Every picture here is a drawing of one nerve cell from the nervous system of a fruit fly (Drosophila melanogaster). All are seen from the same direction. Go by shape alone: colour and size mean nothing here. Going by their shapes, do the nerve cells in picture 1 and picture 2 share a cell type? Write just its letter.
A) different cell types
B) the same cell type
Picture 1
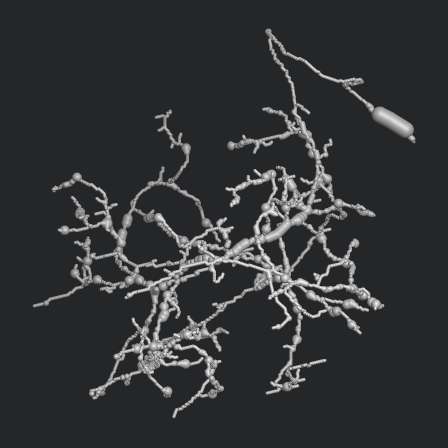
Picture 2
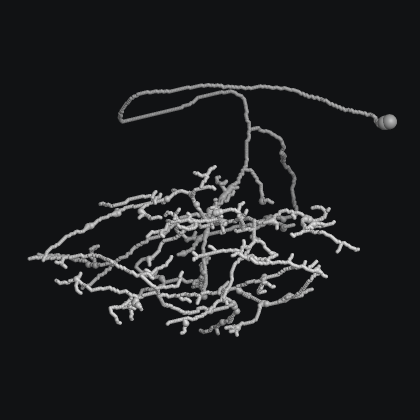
A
